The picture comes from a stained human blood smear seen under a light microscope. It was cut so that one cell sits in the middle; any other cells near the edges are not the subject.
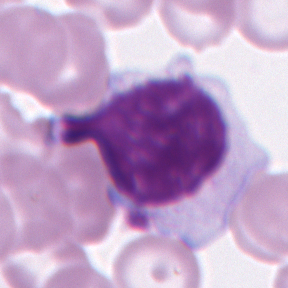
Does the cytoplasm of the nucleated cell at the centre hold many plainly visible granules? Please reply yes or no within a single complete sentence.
No, no visible granules are present in the cytoplasm of the cell.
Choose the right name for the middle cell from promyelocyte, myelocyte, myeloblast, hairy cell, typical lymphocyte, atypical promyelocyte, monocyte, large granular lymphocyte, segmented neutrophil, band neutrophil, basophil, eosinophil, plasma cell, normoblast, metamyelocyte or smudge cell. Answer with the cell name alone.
typical lymphocyte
